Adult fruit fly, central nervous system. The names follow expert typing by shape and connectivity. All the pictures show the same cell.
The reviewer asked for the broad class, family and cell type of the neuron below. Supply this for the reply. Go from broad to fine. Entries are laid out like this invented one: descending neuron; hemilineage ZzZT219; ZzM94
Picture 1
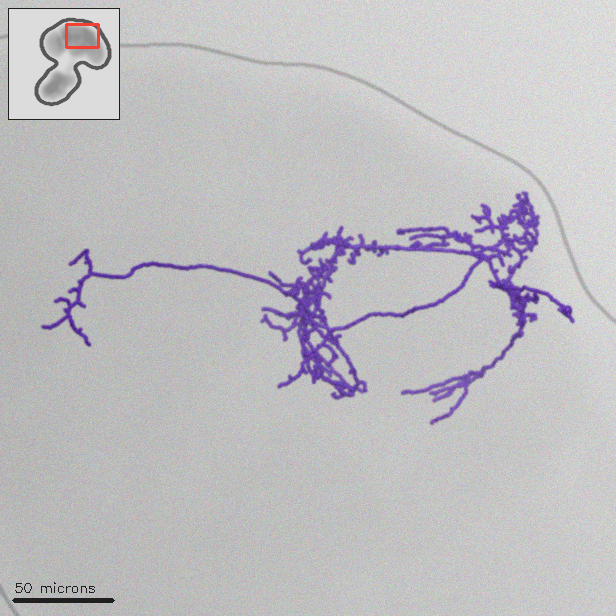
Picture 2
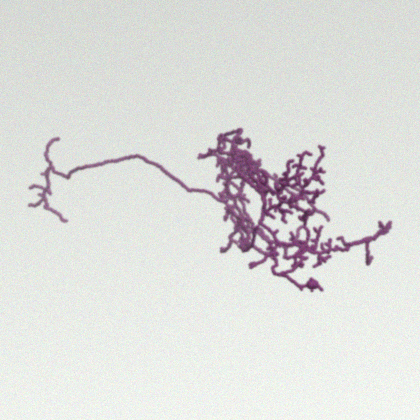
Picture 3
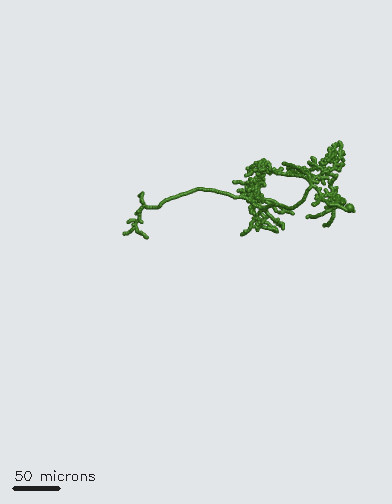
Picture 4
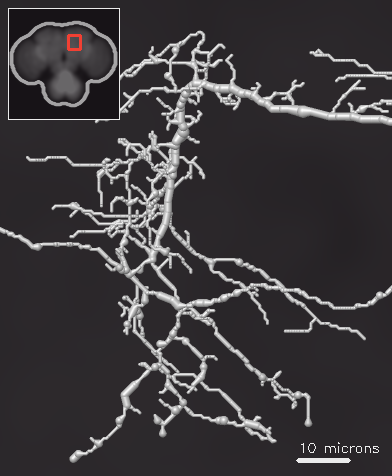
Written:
central-brain intrinsic neuron; hemilineage SLPa&l1_anterior; CL075_b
